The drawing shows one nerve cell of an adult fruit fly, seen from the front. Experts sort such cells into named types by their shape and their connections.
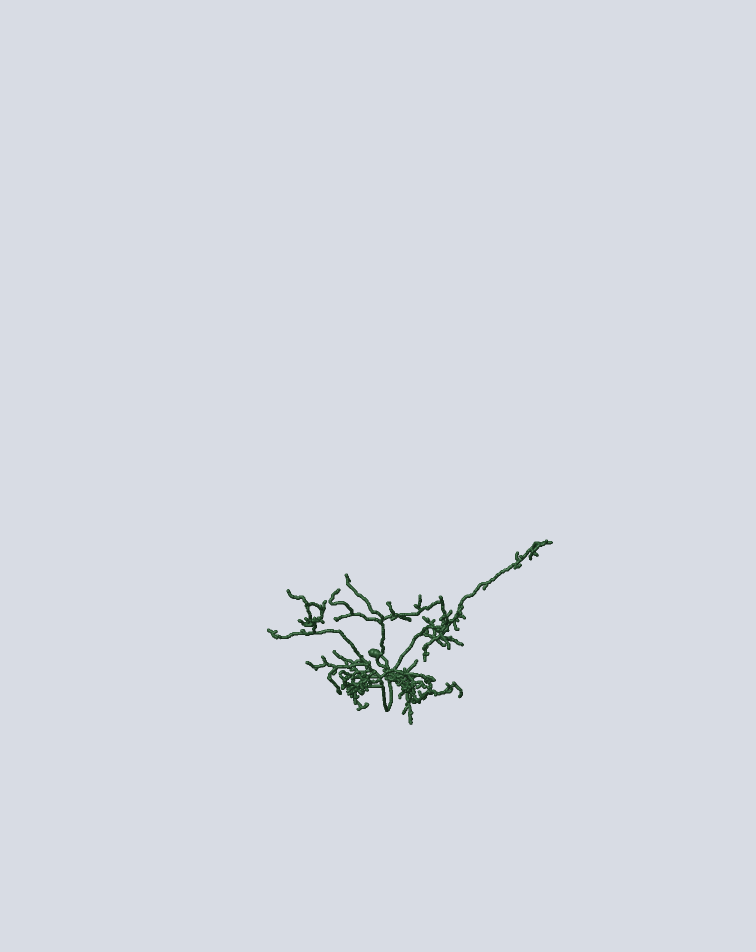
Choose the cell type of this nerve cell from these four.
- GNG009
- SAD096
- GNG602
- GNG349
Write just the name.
GNG349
